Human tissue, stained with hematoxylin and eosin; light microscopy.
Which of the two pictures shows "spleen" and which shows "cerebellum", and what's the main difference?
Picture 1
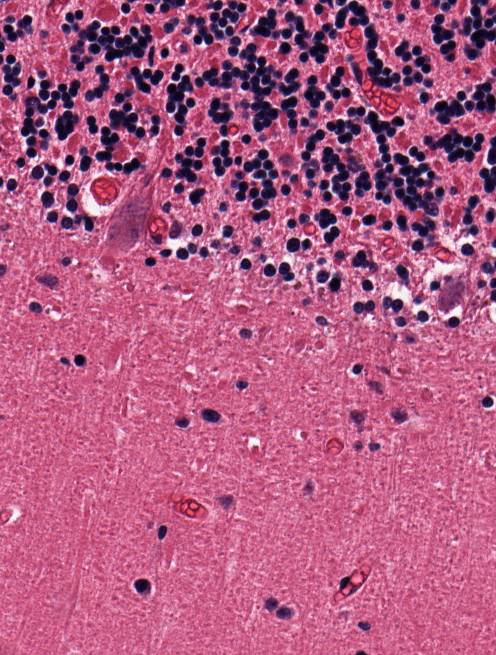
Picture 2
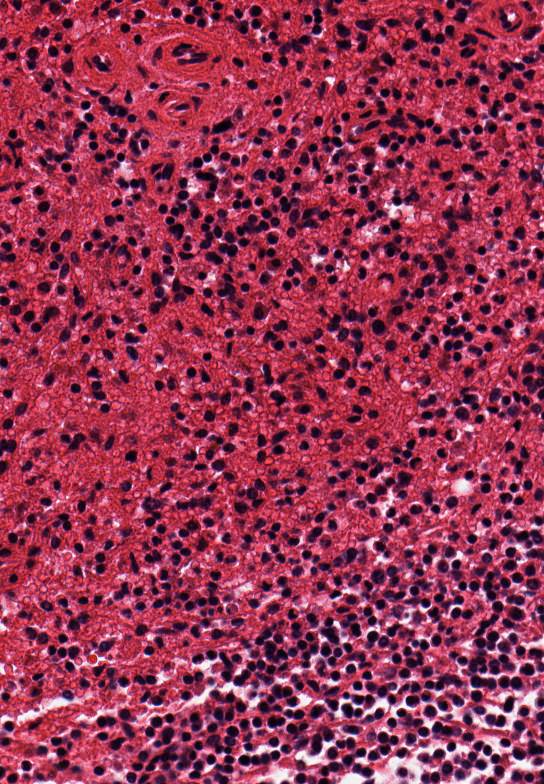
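Of the two, picture 1 is cerebellum and picture 2 is spleen. Picture 1 comprises an upper dark band, packed with small, round, darkly stained nuclei with very little visible cytoplasm, and a pale pink, sparsely cellular lower zone whose faint fibres run mainly vertically, at right angles to the boundary. Picture 2 has an upper zone crowded with red blood cells among scattered nucleated cells and a lower band of closely packed small lymphocytes with round, dark nuclei and scant cytoplasm, the nuclei being more widely spaced above than below.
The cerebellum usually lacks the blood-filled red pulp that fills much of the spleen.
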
